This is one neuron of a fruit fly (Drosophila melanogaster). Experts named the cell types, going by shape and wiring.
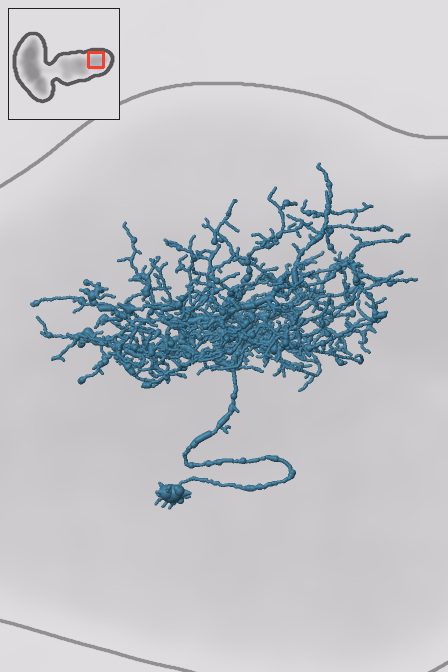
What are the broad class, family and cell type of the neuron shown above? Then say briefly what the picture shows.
Its broad class is nerve-cord intrinsic neuron. The family is hemilineage 14A. The cell type is IN14A005. It lies in the nerve cord. The picture shows more than a hundred branch ends.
